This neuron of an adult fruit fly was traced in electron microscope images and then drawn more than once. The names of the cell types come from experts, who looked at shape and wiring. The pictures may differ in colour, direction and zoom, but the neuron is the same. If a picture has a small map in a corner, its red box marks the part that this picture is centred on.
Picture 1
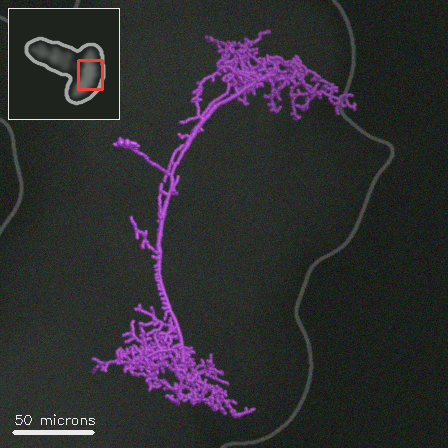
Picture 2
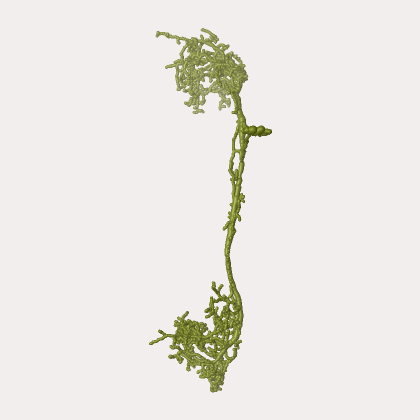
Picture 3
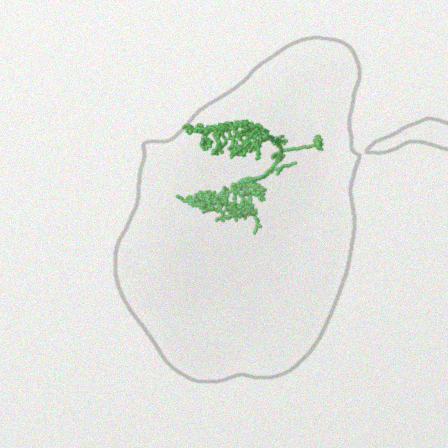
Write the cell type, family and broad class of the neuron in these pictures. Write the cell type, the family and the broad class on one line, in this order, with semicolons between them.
SAD103; hemilineage LB0; central-brain intrinsic neuron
